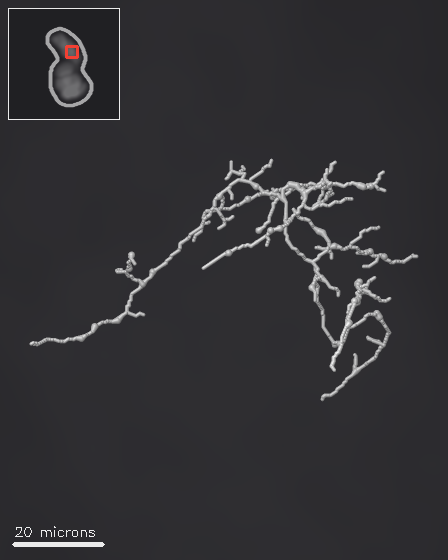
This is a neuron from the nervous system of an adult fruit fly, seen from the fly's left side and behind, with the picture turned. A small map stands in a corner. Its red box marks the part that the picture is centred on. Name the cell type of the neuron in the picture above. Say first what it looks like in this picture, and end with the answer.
The drawing shows no cell body. By the scale bar it is about 85 microns wide in this view. The picture shows dozens of branch ends. It is a nerve-cord intrinsic neuron. Its cell type is IN20A.22A071.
